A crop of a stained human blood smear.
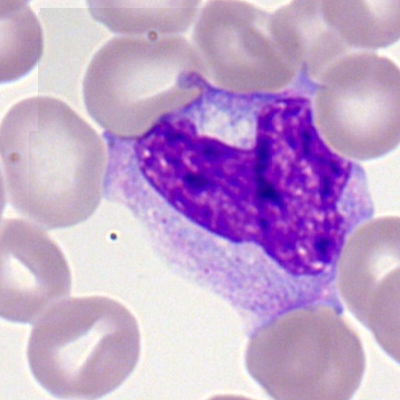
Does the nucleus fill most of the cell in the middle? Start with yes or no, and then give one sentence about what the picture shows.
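No. There is a wide rim of pale grey-lilac cytoplasm, broadest below and to the left of the nucleus.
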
